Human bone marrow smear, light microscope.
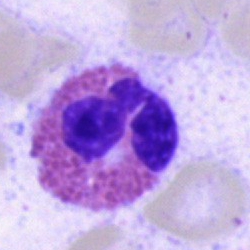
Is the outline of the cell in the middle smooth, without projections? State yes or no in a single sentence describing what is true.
No, the outline of this cell is ragged or frayed, or it has projections, blebs or tags.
